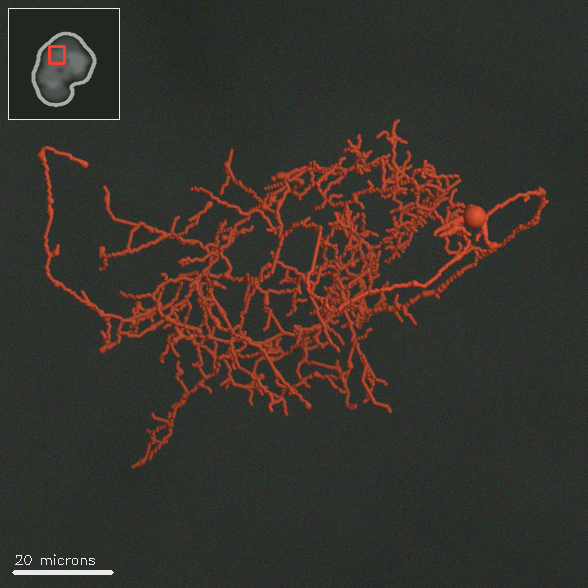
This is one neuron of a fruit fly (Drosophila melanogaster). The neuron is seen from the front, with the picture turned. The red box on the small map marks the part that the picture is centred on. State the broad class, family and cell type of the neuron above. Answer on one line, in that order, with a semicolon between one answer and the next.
central-brain intrinsic neuron; hemilineage VLPa1_lateral; AVLP284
